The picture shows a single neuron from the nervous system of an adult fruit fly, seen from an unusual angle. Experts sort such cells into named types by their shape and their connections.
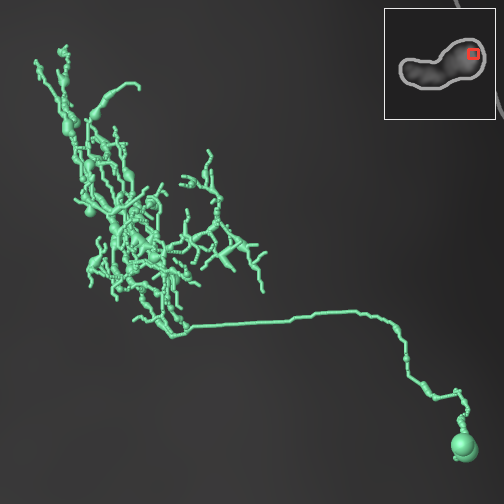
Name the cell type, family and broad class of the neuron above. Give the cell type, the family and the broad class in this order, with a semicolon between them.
Cm8; Cm; optic-lobe intrinsic neuron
